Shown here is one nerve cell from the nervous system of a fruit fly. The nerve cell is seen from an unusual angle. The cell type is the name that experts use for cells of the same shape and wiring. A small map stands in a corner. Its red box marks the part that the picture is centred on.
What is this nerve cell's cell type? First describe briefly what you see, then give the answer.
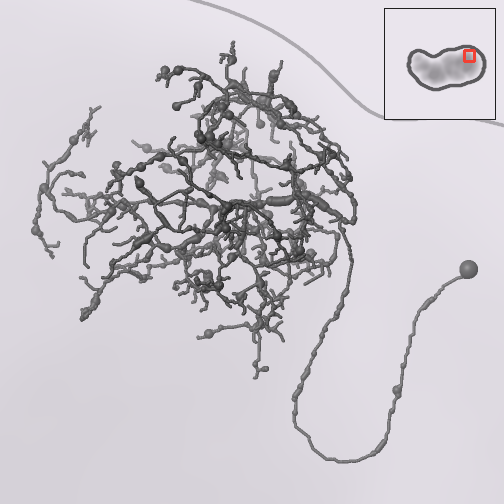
Its cell body lies on the right of the picture. As drawn here it is about as wide as it is tall. This is a central-brain intrinsic neuron. The cell type is LHAV4g13.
